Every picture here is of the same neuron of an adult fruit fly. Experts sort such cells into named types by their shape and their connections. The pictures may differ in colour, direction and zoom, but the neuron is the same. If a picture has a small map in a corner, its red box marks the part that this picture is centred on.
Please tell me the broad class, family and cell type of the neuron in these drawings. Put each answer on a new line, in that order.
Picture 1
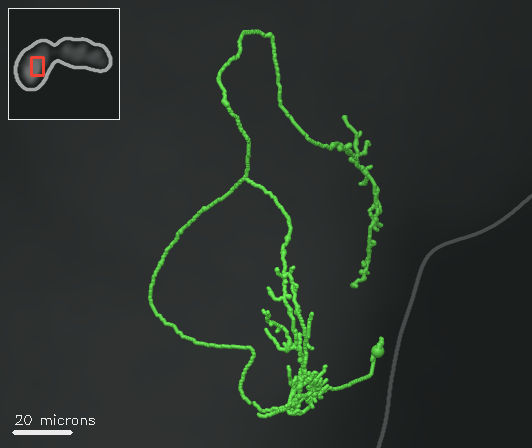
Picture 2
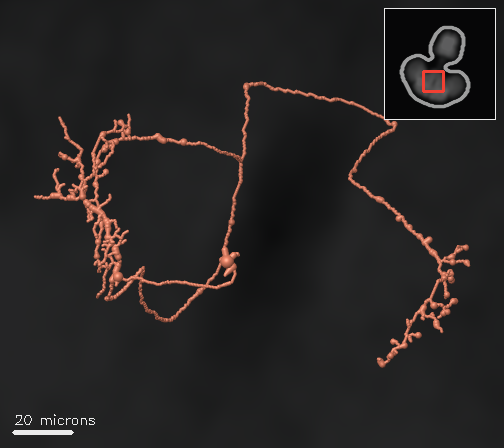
central-brain intrinsic neuron
hemilineage PSp2
PS229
